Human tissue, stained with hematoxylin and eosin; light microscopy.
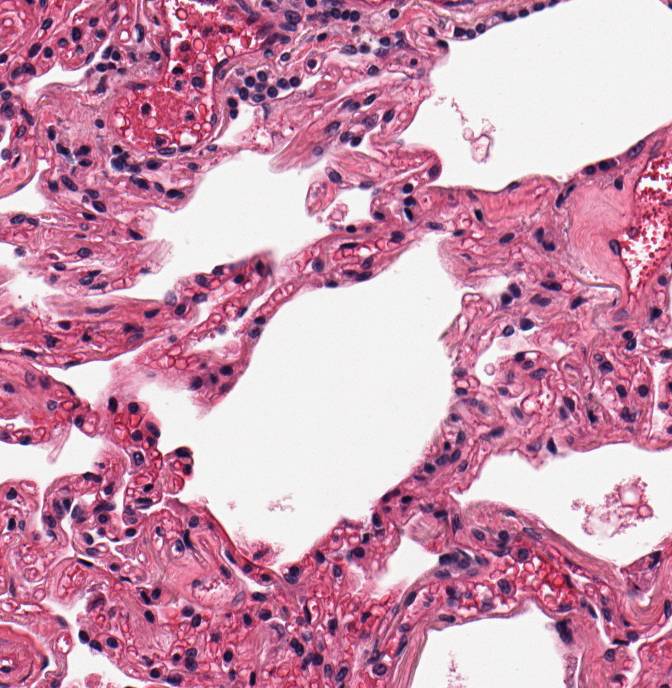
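Lung. Branching pink septa thickened by pale, wavy fibrous strands divide the field into large empty spaces, largest centrally and upper right. A larger vessel at the upper right edge is filled with red blood cells. Nuclei: mostly small, dark, round to oval, many along septal edges.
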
